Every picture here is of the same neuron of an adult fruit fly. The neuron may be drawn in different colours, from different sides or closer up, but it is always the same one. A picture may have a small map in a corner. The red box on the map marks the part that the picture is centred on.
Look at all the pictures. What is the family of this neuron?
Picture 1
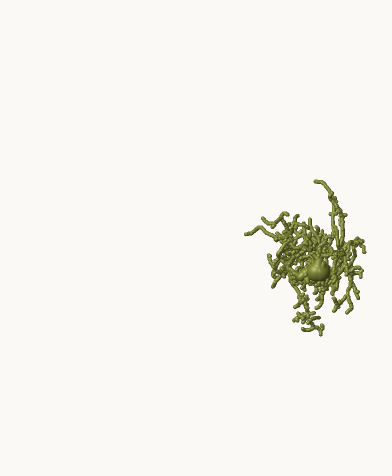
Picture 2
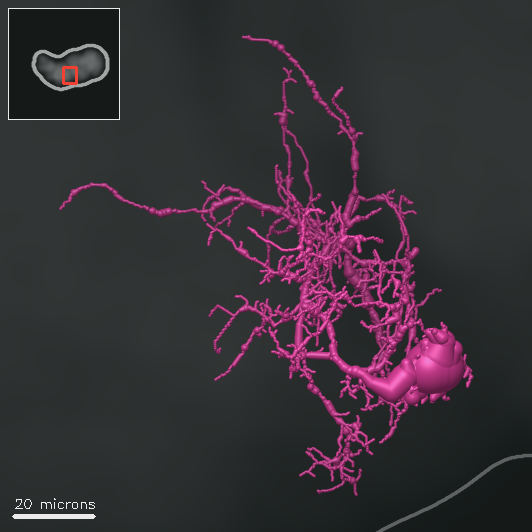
hemilineage 15B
